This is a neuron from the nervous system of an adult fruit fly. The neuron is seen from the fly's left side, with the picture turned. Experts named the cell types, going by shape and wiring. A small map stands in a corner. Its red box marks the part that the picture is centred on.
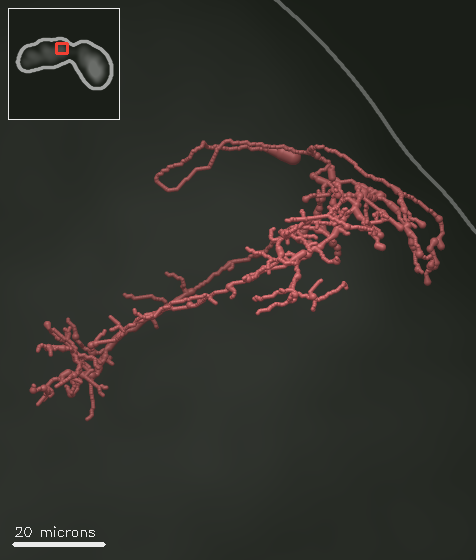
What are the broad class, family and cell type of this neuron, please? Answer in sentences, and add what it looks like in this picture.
Its broad class is nerve-cord intrinsic neuron. Its family is hemilineage 01B. The cell type is IN01B020. The cell body is at the top of the picture. By the scale bar it is about 90 microns wide in this view. Dozens of branch ends can be seen.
